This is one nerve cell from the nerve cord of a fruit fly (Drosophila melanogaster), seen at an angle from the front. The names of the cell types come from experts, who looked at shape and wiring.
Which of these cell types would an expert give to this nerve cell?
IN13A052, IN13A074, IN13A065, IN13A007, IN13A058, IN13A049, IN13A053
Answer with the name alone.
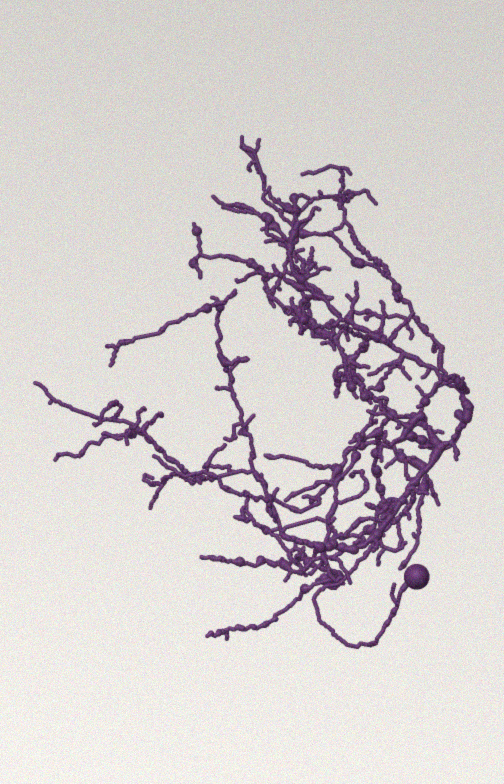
IN13A049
